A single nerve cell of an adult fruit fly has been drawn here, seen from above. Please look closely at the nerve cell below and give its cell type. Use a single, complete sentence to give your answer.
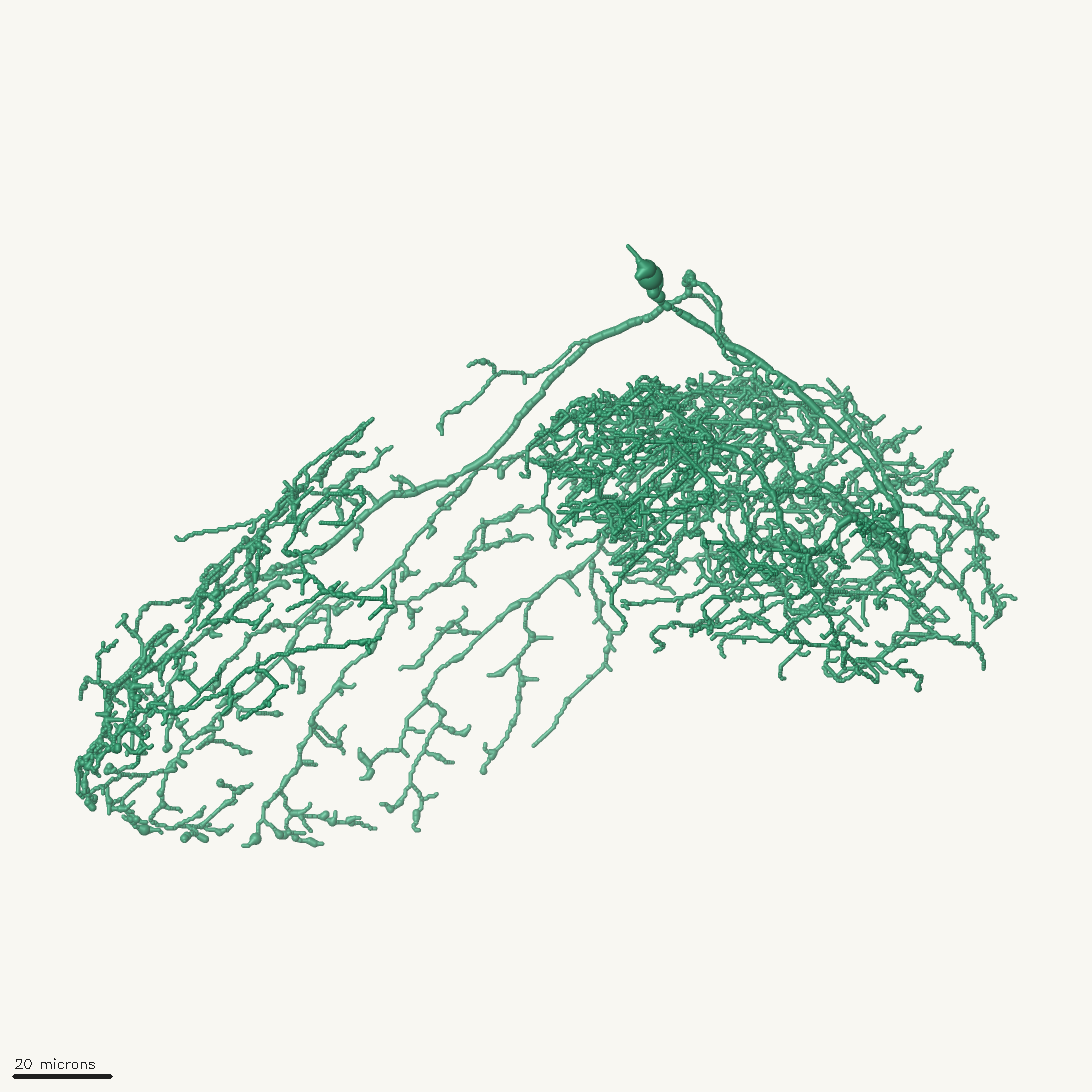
Belonging to the cell type LT88 is this nerve cell.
